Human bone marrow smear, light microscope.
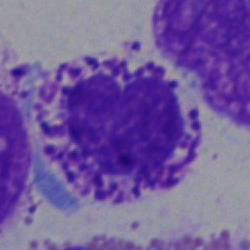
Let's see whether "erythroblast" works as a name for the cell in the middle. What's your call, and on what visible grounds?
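Erythroblast does not fit: this cell is a basophil. What settles it is the granules, coarse and dark purple, crowded in a ring around the edge of the nucleus and forming the bumpy edge of the roughly round cell.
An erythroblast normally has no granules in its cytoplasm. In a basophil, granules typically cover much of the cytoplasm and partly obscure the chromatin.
The nuclear chromatin is dense and dark purple, and no nucleoli are visible.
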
